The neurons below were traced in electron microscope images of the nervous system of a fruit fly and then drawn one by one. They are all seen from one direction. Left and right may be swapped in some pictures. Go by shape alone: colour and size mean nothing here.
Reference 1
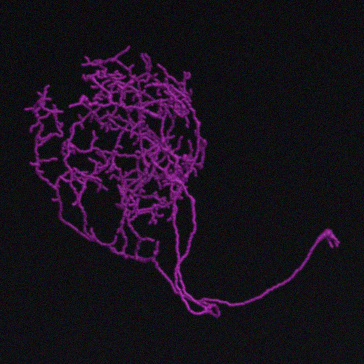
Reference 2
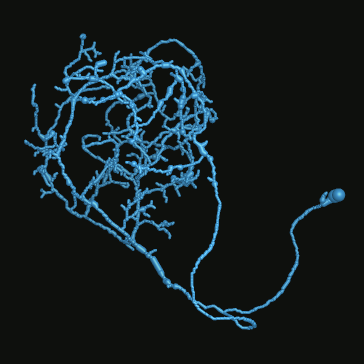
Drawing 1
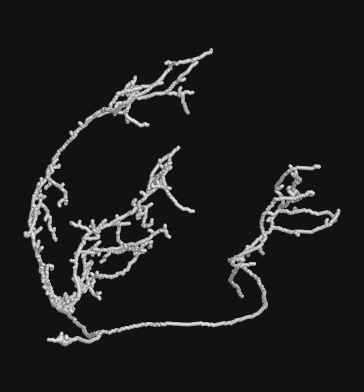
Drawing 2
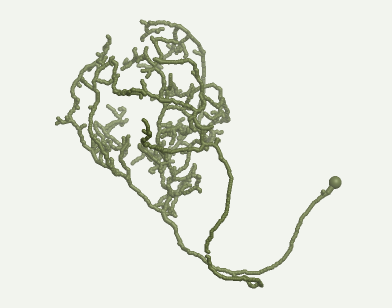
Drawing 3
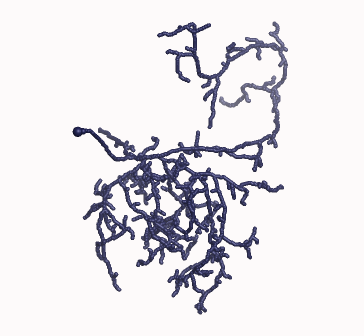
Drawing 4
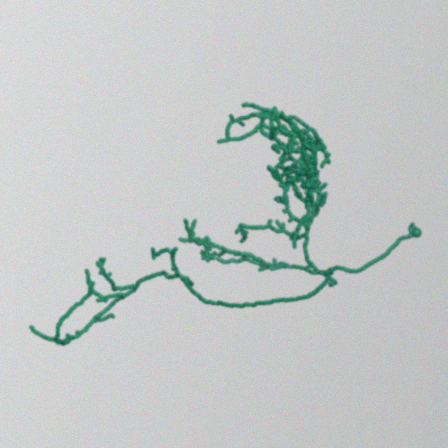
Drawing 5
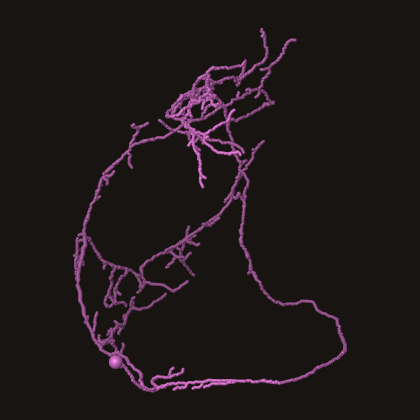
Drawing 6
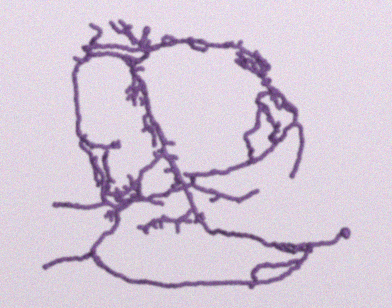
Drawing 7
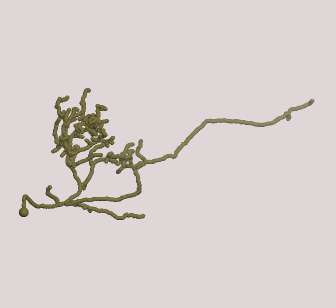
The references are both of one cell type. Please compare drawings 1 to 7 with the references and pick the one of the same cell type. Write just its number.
2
